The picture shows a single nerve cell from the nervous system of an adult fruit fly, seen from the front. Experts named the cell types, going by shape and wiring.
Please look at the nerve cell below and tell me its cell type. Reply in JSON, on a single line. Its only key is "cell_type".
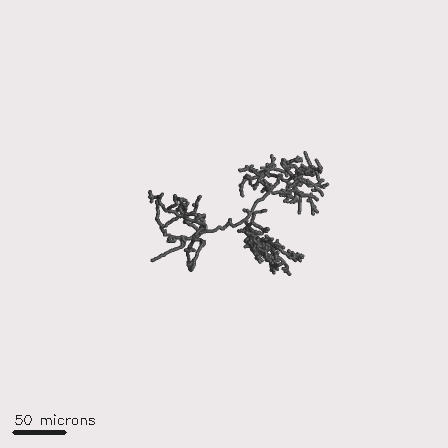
{"cell_type": "VES070"}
